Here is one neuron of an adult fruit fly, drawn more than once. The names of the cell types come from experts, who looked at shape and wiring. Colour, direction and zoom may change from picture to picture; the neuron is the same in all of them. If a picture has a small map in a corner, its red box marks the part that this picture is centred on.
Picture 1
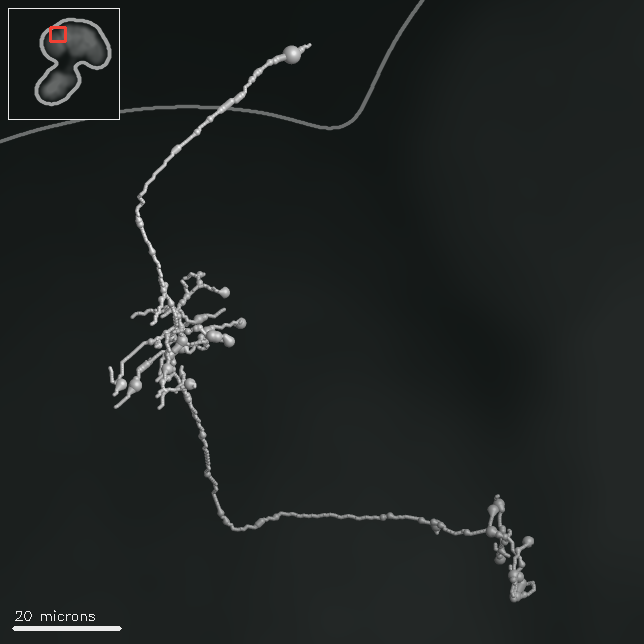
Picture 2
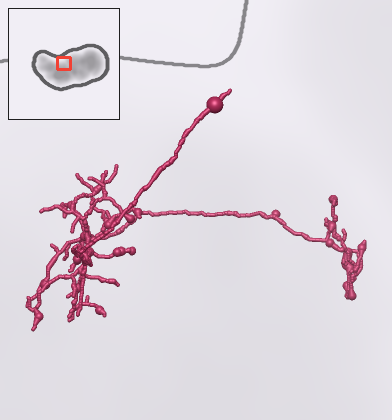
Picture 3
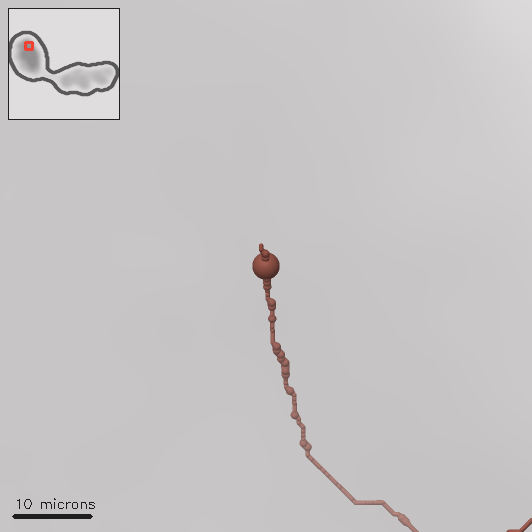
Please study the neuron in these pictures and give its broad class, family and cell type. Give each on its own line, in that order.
optic-lobe intrinsic neuron
Tm
Tm38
